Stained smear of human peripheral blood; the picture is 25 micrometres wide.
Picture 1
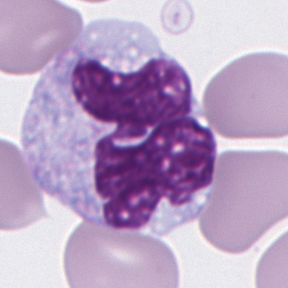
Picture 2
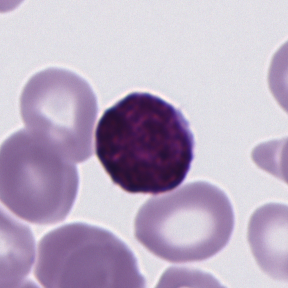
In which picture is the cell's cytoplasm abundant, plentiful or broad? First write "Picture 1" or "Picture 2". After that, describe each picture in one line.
Picture 1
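Picture 1: The cytoplasm is plentiful and pale greyish-blue.
Picture 2: Cytoplasm shows at most as a very thin rim at the cell's edge.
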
